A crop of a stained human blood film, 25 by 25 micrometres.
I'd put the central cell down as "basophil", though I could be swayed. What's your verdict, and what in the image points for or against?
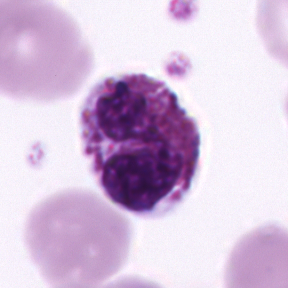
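Basophil doesn't fit here; this cell is an eosinophil. Look at the nucleus: it is split into two large lobes, one above the other, and you can see both lobes and their dense, dark purple chromatin.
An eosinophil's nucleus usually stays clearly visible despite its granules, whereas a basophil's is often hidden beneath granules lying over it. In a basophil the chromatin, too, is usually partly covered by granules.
Since nucleus and chromatin are both in view here, they speak for eosinophil and against basophil.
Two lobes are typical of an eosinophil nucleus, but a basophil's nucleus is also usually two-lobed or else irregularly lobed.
The two-lobed shape alone would therefore suit either name. No nucleoli are visible.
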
